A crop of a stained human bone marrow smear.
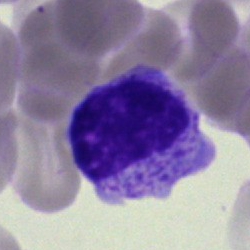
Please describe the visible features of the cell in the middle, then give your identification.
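Notice the edge first: the outline is irregular, and along the lower right it turns angular and scalloped. Now the chromatin, which is dense and dark purple, broken by a few small paler patches. Look carefully and you will find no clearly outlined nucleolus. The cytoplasm is a pale lilac-blue. What you have here is a myelocyte.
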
